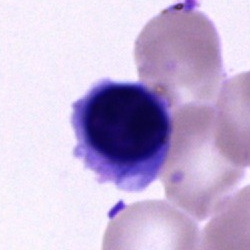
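Erythroblast. Notice first how very dark and dense the chromatin is, showing little detail inside. Only a scant rim of light bluish-purple cytoplasm surrounds the nucleus, widest on the lower left. Now follow the margin on the left and lower side: it is irregular, with small bulging blebs.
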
